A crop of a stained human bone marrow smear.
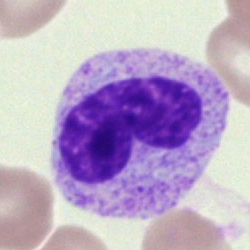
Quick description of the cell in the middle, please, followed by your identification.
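Within the nucleus, the chromatin is dark purple and clumped, with paler streaks running between the clumps. No nucleolus can be seen. Fine purple granules are scattered throughout the cytoplasm, which shows no clear vacuoles. The cell is a metamyelocyte.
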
